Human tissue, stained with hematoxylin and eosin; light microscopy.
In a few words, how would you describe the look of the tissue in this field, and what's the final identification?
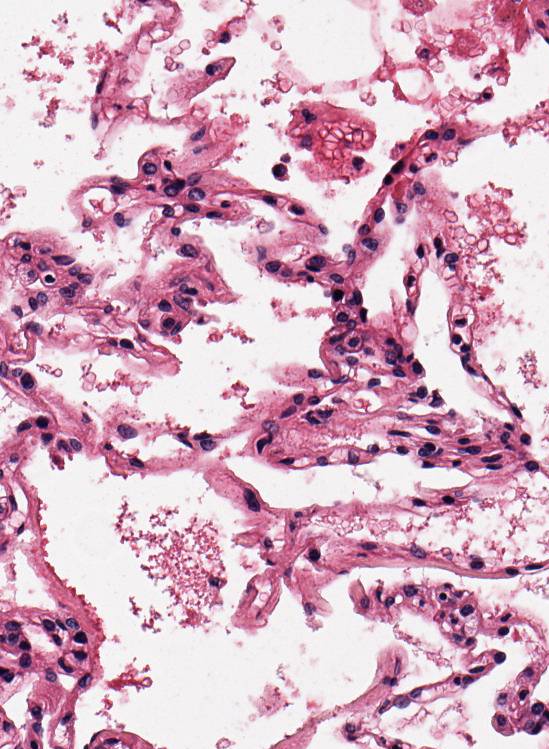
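Large pale open spaces occupy most of the field, separated by thin branching strands of pink tissue. Strand tissue between nuclei: pale pink, wavy-fibrillar. Many strand nuclei elongated, dark, parallel to the strand's long axis, e.g. band crossing right centre. Lower left and lower right: plump rounded nuclei at strand surface, bulging into the open space. Tissue: lung.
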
